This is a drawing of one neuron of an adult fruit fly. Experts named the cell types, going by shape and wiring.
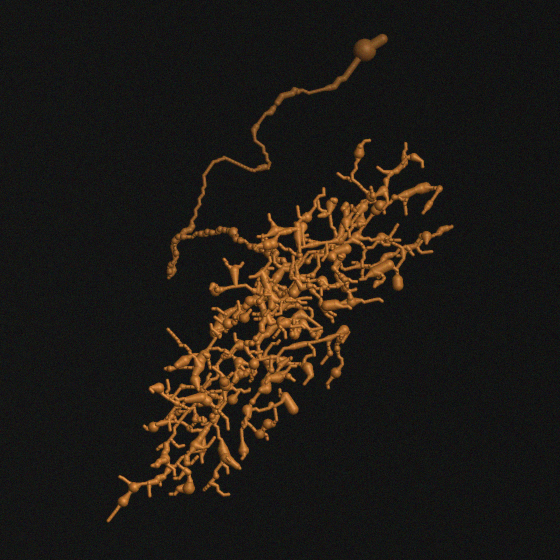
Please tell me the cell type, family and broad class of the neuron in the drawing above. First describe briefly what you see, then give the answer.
As drawn here it is taller than it is wide. It is of cell type Li25. The family is Li. It is an optic-lobe intrinsic neuron.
